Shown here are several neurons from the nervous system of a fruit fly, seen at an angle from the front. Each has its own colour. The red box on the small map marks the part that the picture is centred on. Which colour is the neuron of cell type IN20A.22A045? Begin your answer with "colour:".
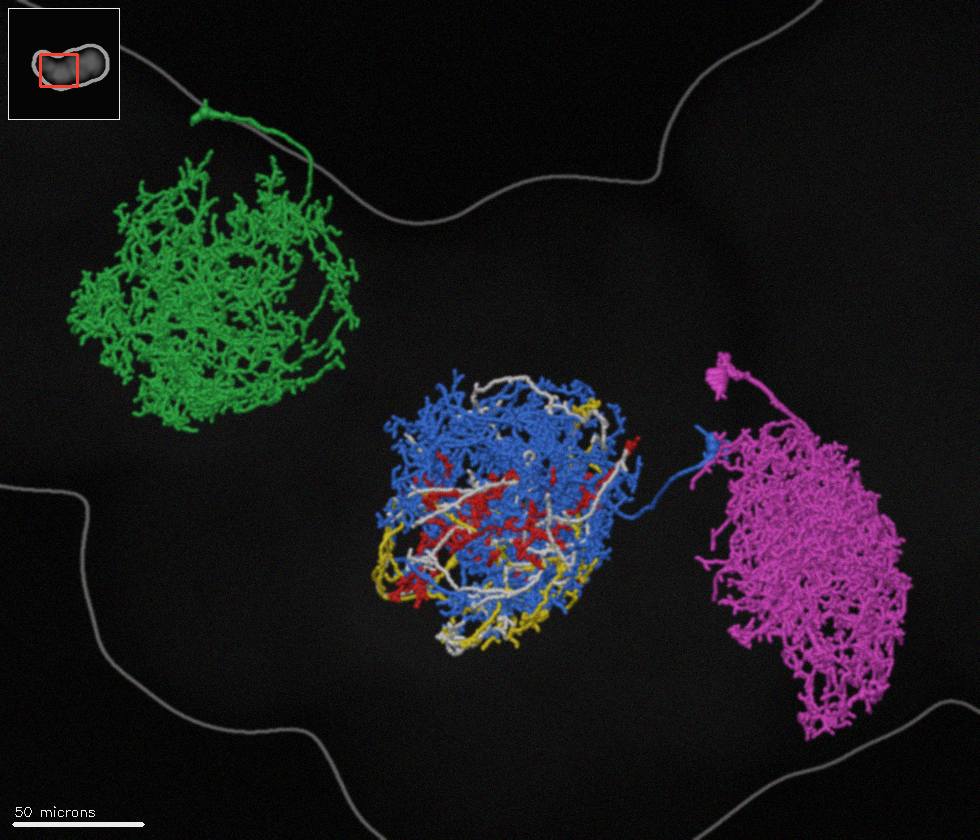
colour: red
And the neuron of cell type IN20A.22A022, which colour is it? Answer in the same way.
colour: white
